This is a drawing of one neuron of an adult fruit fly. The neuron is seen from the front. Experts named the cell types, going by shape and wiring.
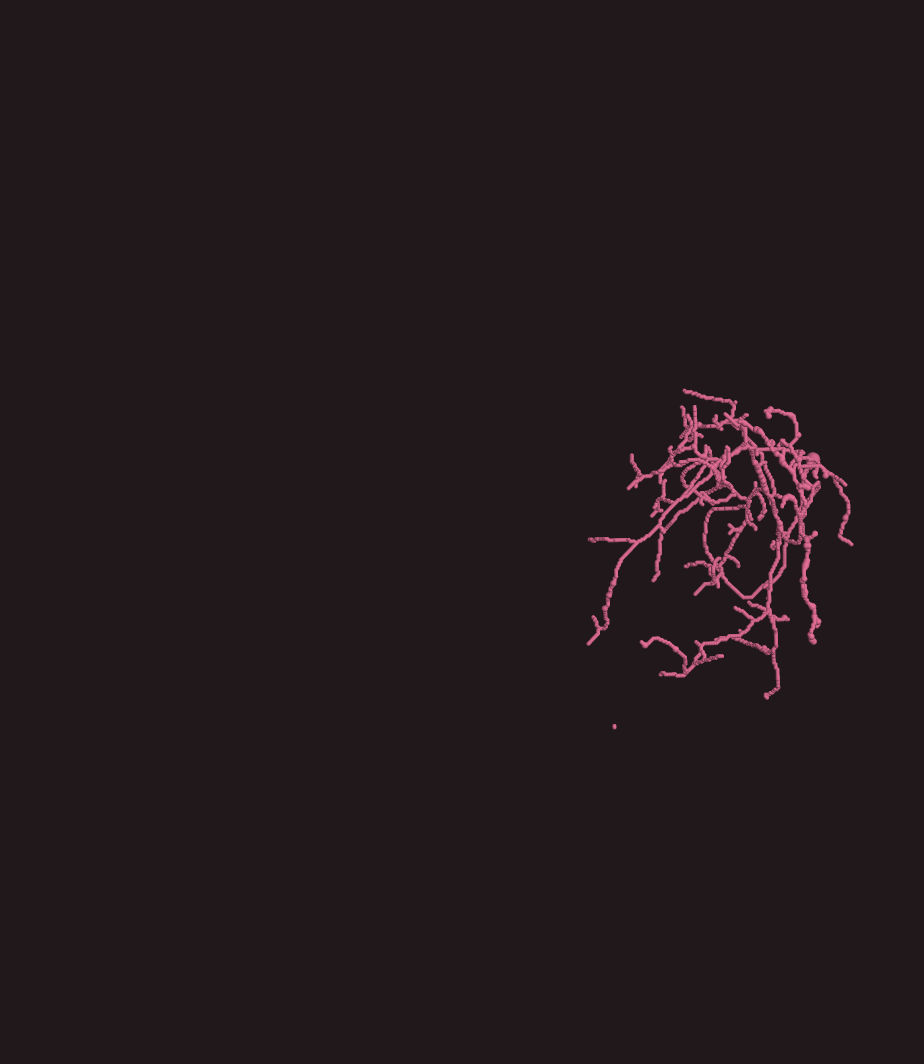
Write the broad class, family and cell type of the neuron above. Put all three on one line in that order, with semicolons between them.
nerve-cord intrinsic neuron; hemilineage 03A; IN03A066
